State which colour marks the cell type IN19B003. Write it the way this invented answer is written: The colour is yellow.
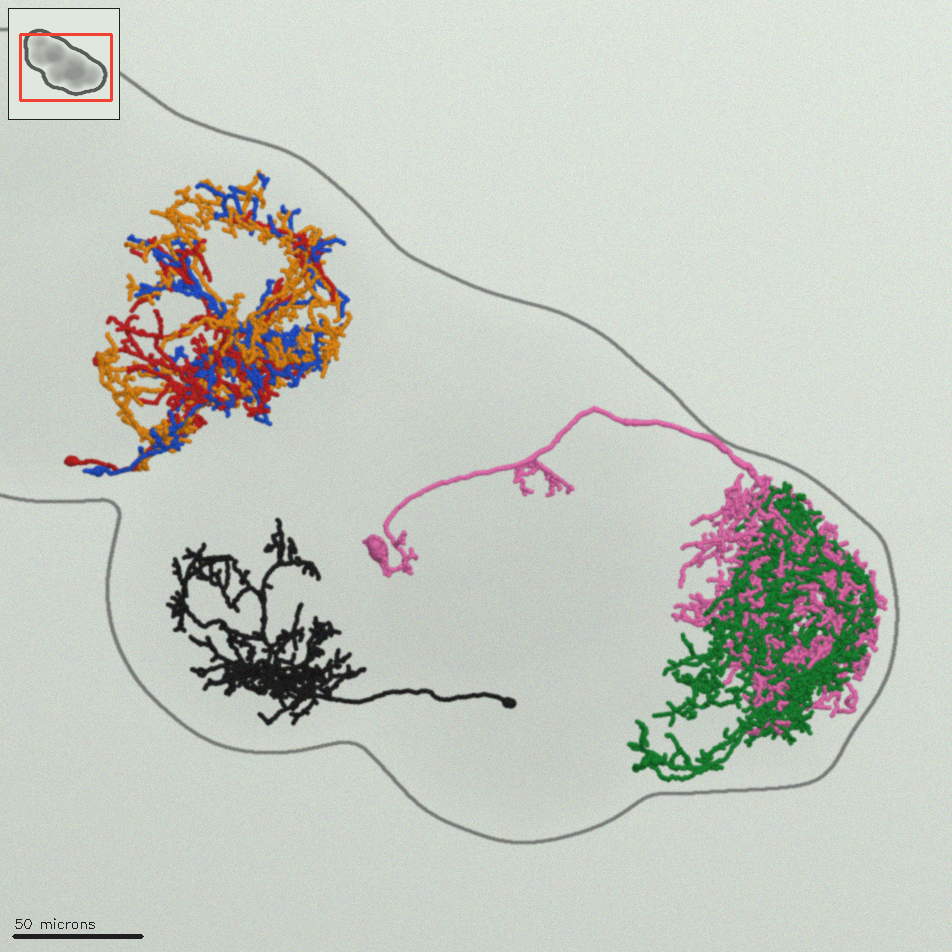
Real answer: The colour is pink.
